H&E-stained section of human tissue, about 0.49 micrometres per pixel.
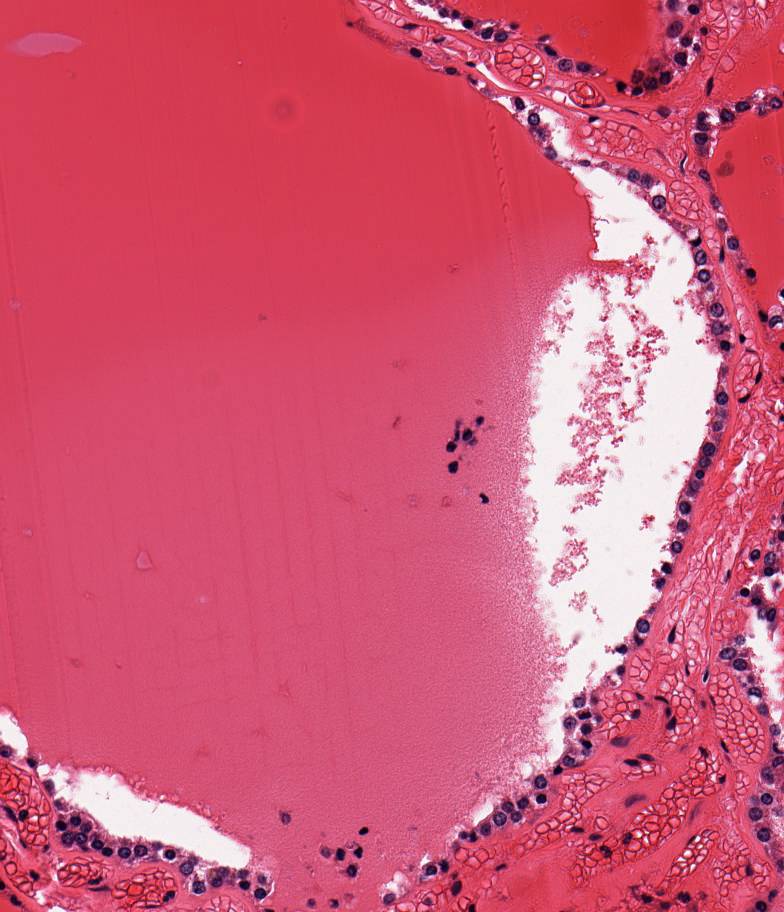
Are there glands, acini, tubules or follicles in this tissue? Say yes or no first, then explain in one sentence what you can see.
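Yes. The colloid in the large follicle is smooth, homogeneous and deep pink.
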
